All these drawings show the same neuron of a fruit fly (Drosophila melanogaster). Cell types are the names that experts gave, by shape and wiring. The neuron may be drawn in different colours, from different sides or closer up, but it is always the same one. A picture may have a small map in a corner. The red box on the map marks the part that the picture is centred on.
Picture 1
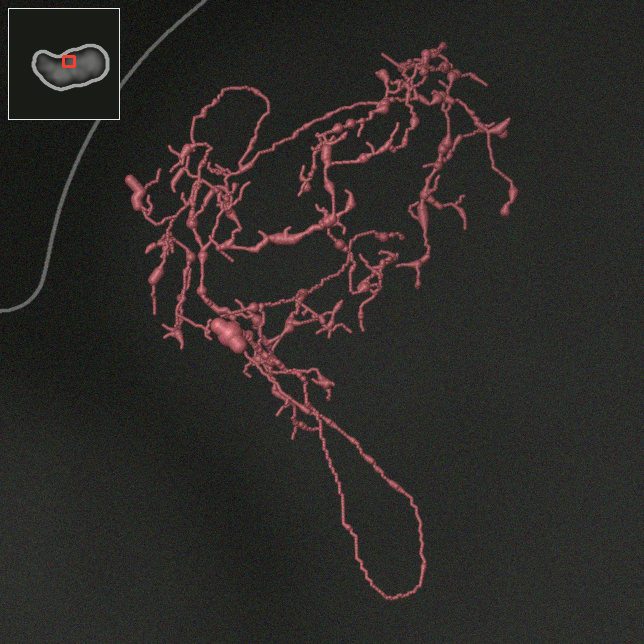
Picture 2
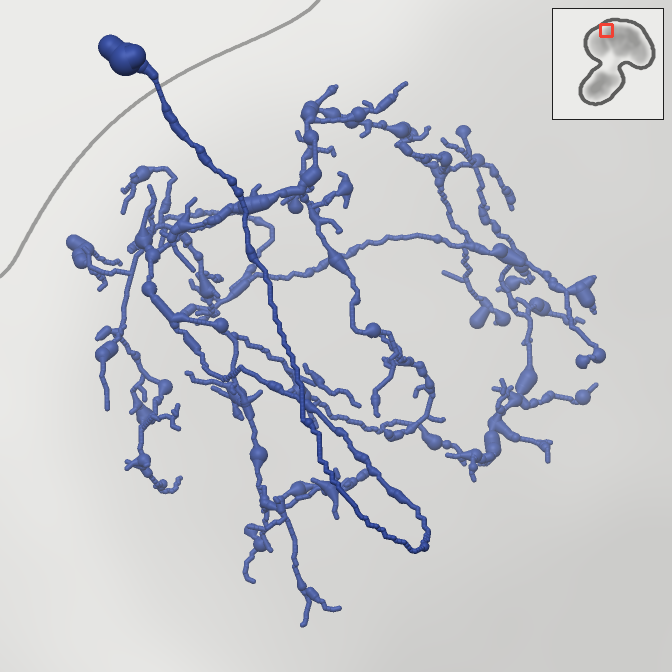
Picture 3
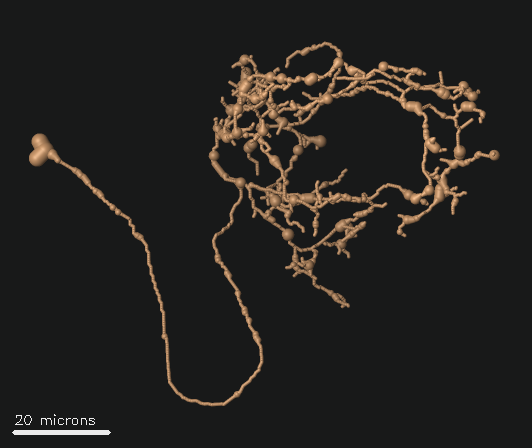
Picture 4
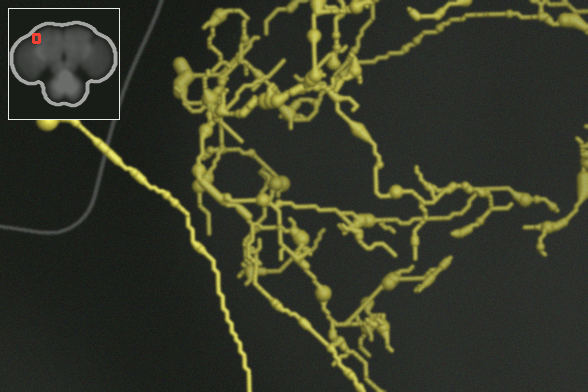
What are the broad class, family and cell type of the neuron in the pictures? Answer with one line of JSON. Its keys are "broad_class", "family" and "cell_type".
{"broad_class": "central-brain intrinsic neuron", "family": "hemilineage LHl4_dorsal", "cell_type": "CB1619"}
